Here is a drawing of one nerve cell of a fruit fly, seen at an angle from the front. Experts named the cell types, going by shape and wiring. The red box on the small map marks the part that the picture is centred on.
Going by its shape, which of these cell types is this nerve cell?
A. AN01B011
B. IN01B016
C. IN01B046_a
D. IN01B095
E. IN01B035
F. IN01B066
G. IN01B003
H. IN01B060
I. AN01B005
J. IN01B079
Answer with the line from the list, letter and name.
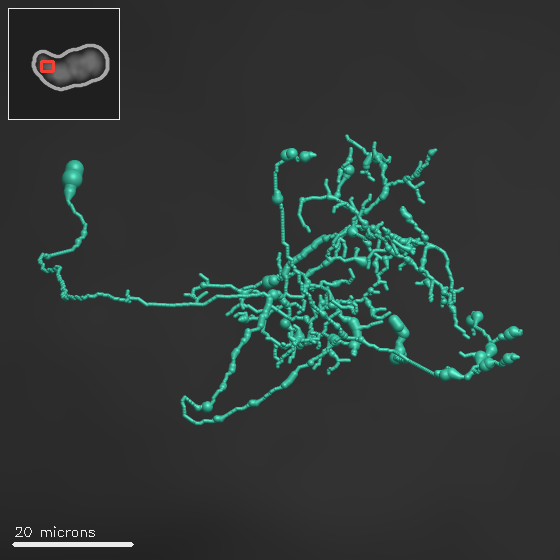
H. IN01B060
